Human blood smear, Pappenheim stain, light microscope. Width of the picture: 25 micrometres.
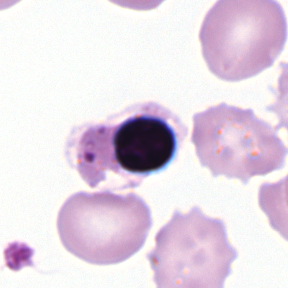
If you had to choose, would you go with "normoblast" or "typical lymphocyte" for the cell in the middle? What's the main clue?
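This is a normoblast rather than a typical lymphocyte. What decides it is the chromatin, which is very dark and almost evenly dense throughout.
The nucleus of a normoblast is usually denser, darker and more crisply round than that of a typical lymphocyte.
Most of the cytoplasm lies to the left of the nucleus, with a small dark purple dot in it there, and the cell outline is irregular and ragged.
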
